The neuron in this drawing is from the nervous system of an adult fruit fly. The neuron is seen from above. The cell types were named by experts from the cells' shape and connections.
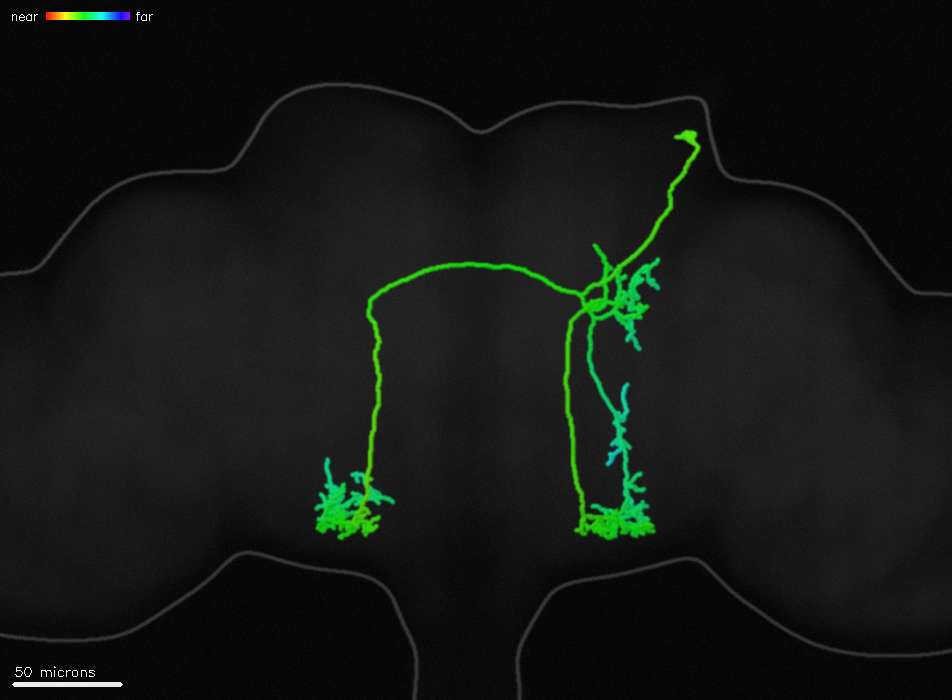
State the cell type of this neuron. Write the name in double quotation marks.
"PS085"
